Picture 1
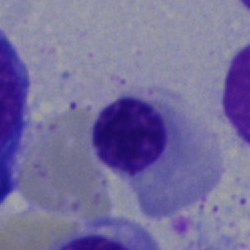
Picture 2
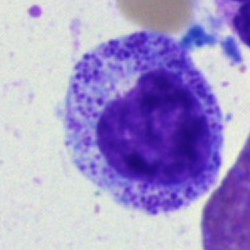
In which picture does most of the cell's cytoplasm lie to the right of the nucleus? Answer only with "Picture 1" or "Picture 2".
Picture 1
